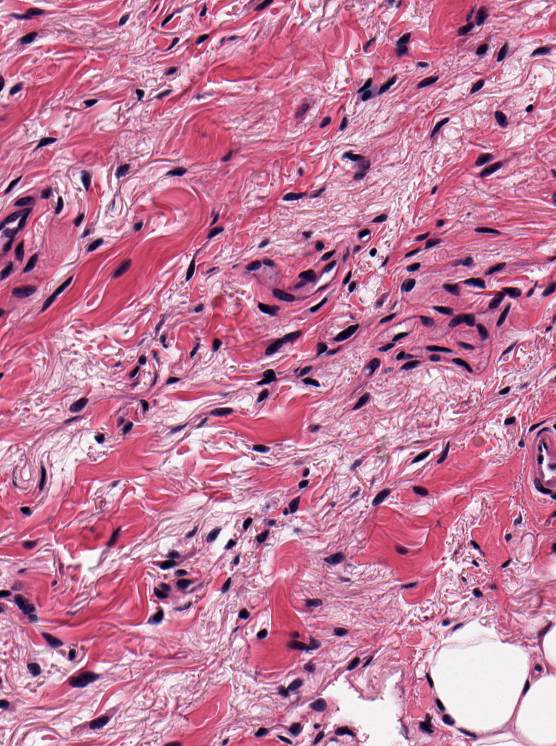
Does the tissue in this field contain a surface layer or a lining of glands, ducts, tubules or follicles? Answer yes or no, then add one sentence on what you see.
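No. No epithelium is present anywhere in the field.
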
